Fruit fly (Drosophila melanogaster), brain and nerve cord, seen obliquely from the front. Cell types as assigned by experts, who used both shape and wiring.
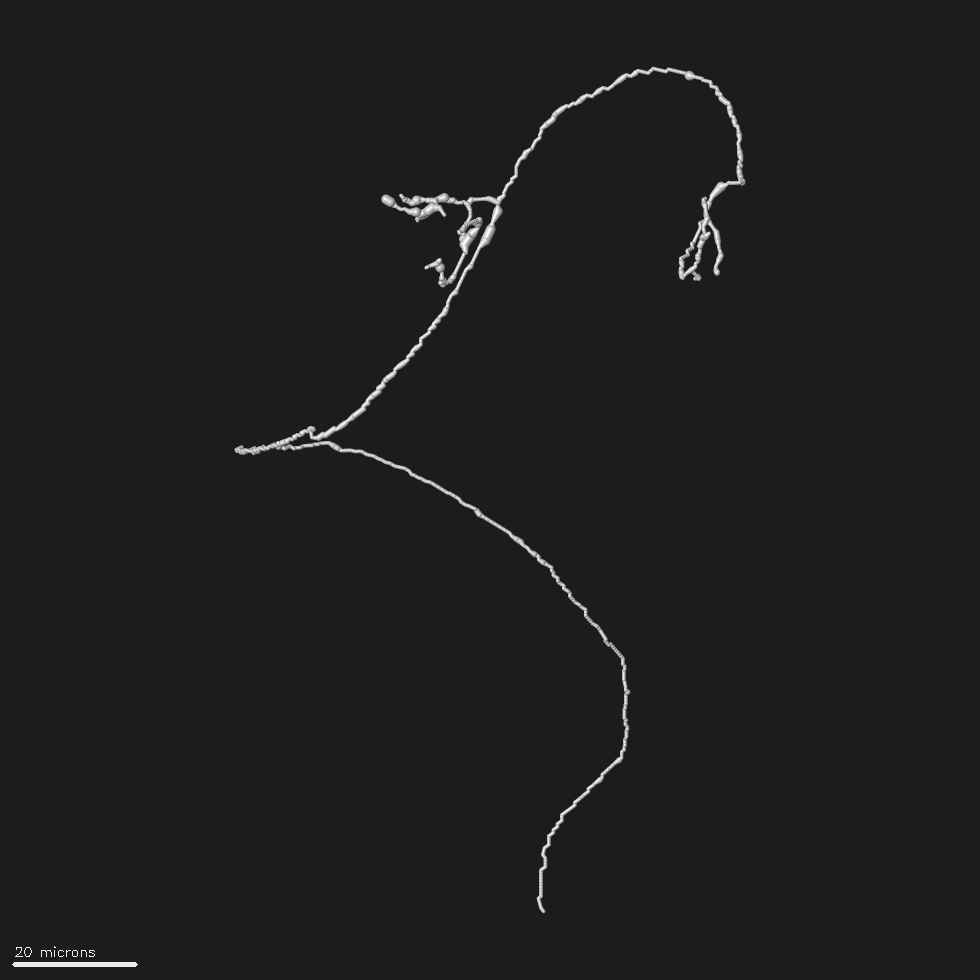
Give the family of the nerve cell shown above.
class olfactory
